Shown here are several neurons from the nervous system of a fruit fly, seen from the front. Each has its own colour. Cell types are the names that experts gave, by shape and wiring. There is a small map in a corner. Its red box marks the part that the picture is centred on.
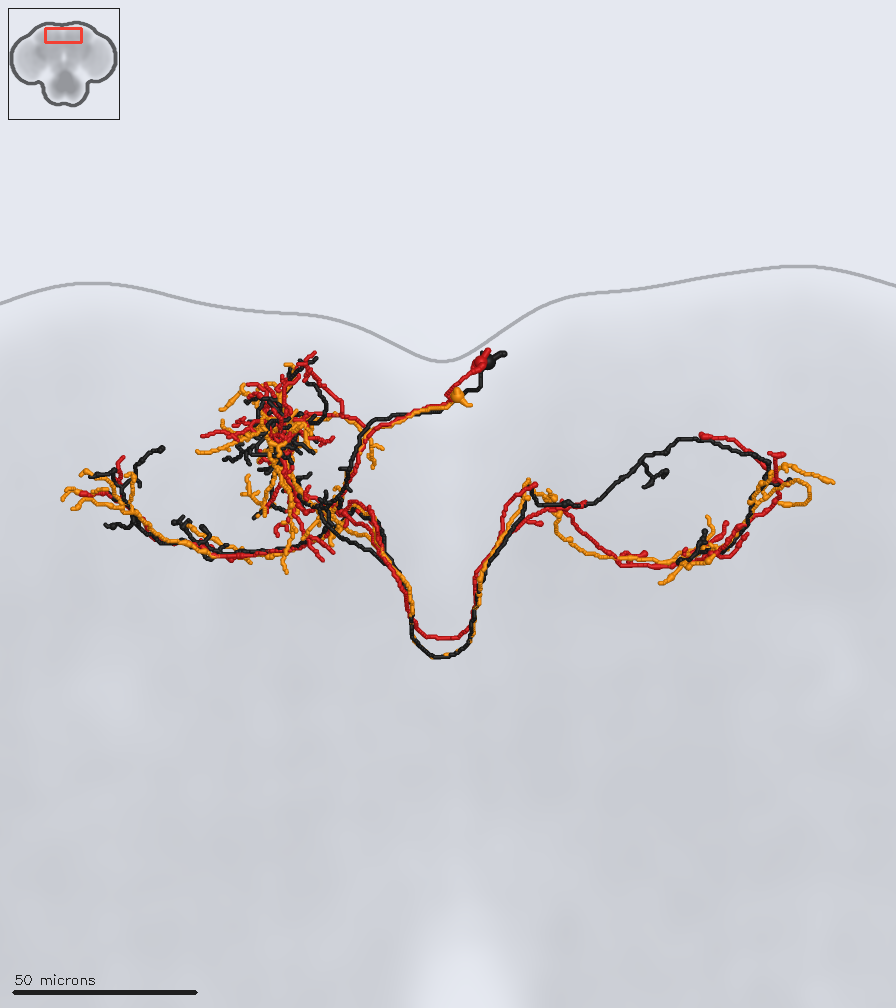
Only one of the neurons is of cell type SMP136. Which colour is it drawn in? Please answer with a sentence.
The colour is black.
